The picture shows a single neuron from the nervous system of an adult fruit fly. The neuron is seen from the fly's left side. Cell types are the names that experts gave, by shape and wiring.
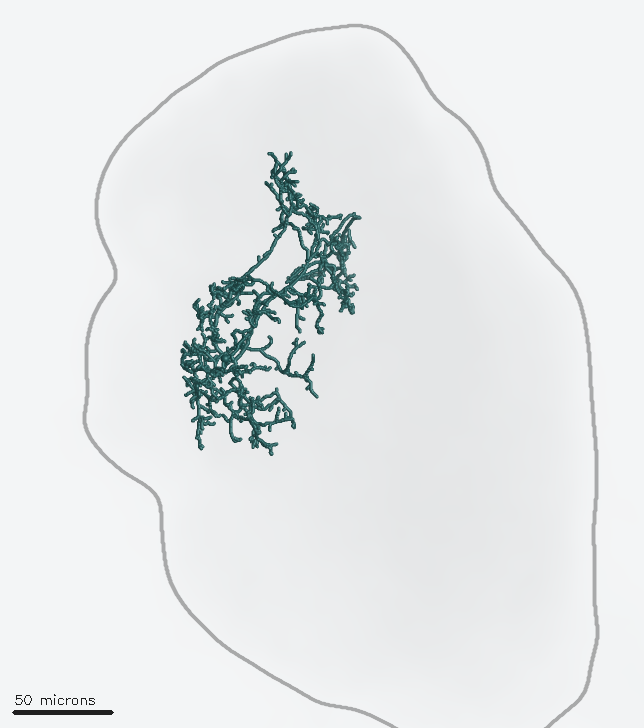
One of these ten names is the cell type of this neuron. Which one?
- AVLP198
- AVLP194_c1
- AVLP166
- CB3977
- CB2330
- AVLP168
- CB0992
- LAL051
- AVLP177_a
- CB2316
CB2330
